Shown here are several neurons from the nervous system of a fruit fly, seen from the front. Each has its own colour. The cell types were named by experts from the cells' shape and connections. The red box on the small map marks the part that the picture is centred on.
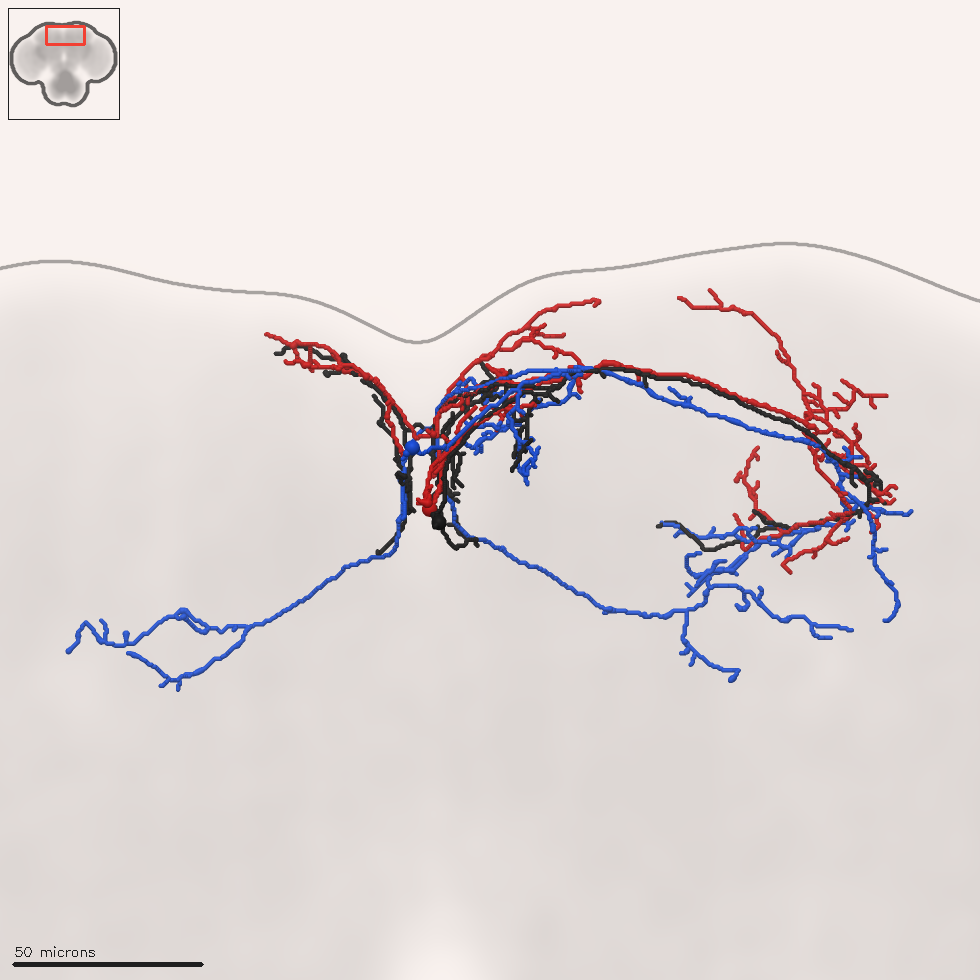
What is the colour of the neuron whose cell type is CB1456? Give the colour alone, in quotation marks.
"black"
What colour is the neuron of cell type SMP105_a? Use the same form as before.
"red"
